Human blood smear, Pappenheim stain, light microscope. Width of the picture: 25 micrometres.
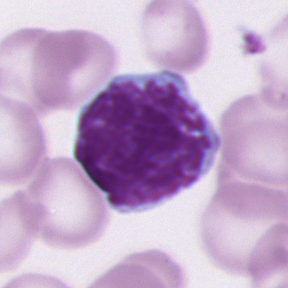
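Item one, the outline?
Roughly round with a few slightly angular edges; the cell is about 13 micrometres across.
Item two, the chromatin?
Dark purple and coarsely clumped, in a nucleus about 11 micrometres across that fills about 80% of the cell's area.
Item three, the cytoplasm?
Pale blue, forming only a thin rim around the nucleus.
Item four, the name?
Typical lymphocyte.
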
